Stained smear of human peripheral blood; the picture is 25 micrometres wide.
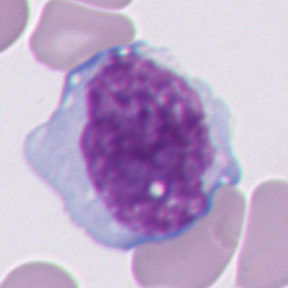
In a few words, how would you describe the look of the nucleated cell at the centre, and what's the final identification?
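Look at the edge of the cell first: it is irregular, swelling out in broad, uneven bulges instead of running smooth and round. The cytoplasm is a pale greyish blue, and its rim is wider on the left side of the nucleus than on the right. You won't find any granules in it. The nucleus measures about 17 by 11 micrometres. This is a myeloblast.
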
